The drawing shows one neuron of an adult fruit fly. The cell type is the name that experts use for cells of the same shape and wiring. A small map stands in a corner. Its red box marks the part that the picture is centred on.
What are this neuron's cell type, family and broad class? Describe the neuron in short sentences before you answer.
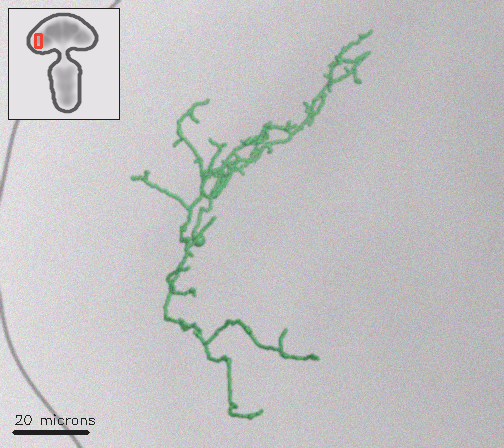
The cell body can be seen in the middle of the picture. By the scale bar it is about 110 microns tall in this view. The picture shows dozens of branch ends. The cell type is Cm10. Its family is Cm. Its broad class is optic-lobe intrinsic neuron.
